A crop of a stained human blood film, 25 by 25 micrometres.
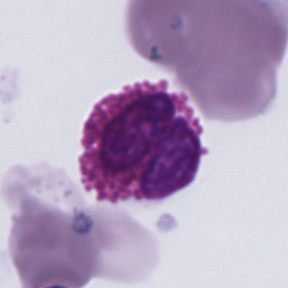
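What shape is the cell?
Round, about 11 micrometres across, with a finely beaded edge made by granules.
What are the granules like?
Coarse, round and reddish-purple, packed so densely that little granule-free cytoplasm shows.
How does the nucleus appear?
Dark purple, partly overlain by granules.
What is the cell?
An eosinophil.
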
